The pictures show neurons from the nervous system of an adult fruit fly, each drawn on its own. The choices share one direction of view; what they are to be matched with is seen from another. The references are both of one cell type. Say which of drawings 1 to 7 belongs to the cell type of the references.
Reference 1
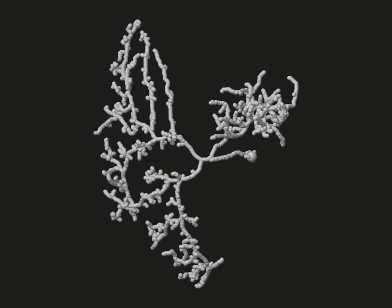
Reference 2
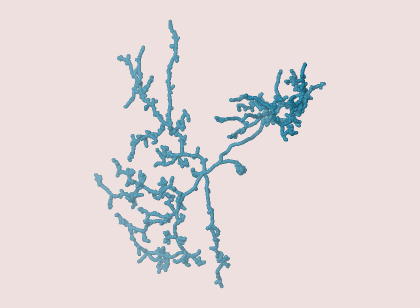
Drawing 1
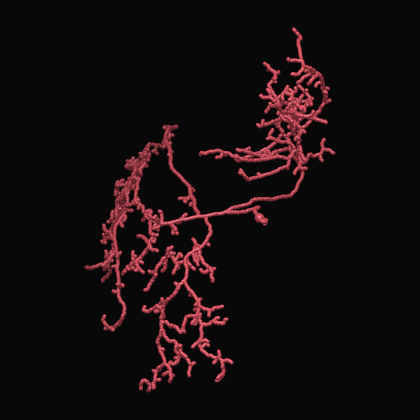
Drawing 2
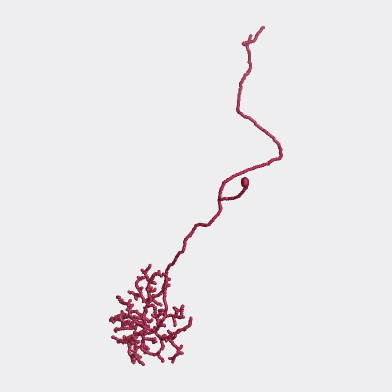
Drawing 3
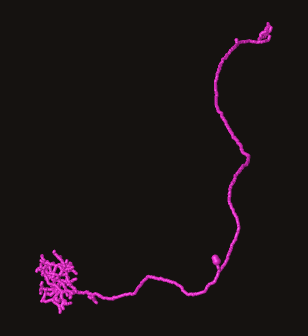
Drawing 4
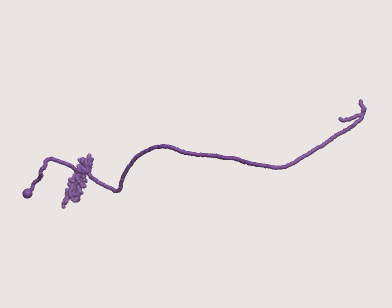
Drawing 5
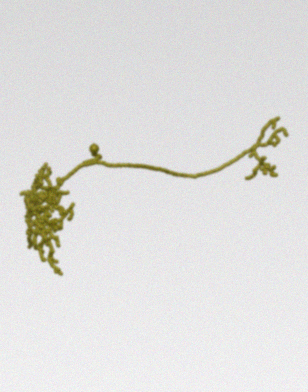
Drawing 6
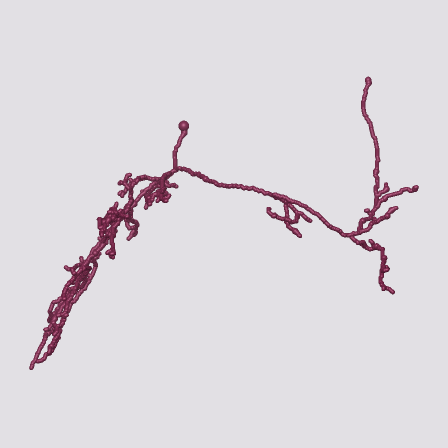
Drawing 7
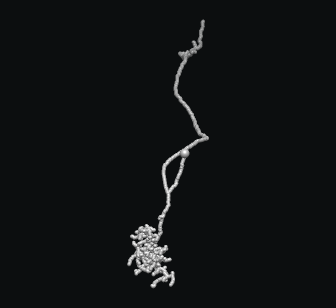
Drawing 1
